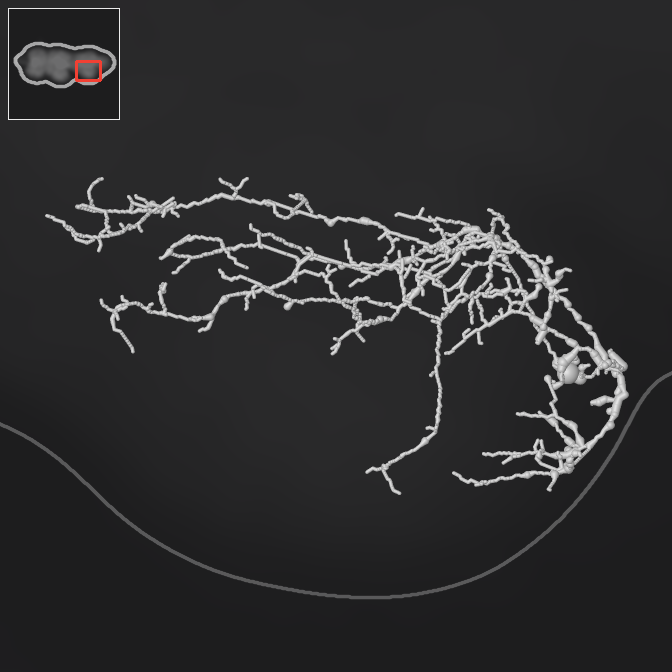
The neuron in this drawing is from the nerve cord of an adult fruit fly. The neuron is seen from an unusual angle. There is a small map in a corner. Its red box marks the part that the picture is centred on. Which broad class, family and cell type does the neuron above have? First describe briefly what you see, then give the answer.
Dozens of branch ends can be seen. In this view it is wider than it is tall. Its broad class is nerve-cord intrinsic neuron. The family is hemilineage 19A. Its cell type is IN19A108.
